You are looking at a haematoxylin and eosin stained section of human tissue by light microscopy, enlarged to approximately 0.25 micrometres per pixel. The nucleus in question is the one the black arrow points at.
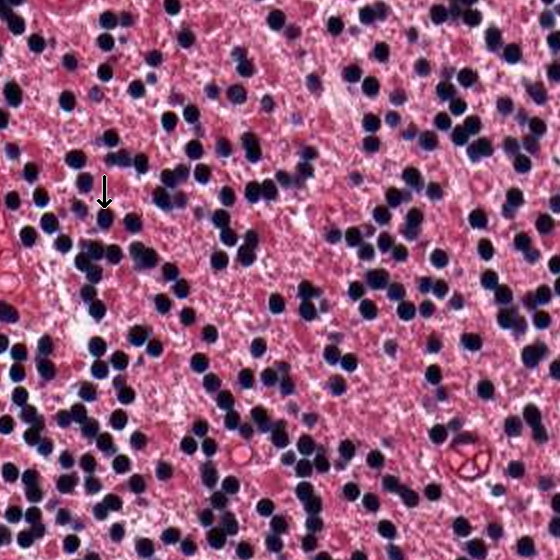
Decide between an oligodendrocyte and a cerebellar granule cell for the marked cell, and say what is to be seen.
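The marked nucleus belongs to a cerebellar granule cell. The nucleus is round and about the same size as the nuclei crowded around it. The nucleus is stained very dark, almost black-purple, and evenly throughout, with no inner detail visible. Little to no cytoplasm shows around the nucleus; the cell appears as a bare dark nucleus.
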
